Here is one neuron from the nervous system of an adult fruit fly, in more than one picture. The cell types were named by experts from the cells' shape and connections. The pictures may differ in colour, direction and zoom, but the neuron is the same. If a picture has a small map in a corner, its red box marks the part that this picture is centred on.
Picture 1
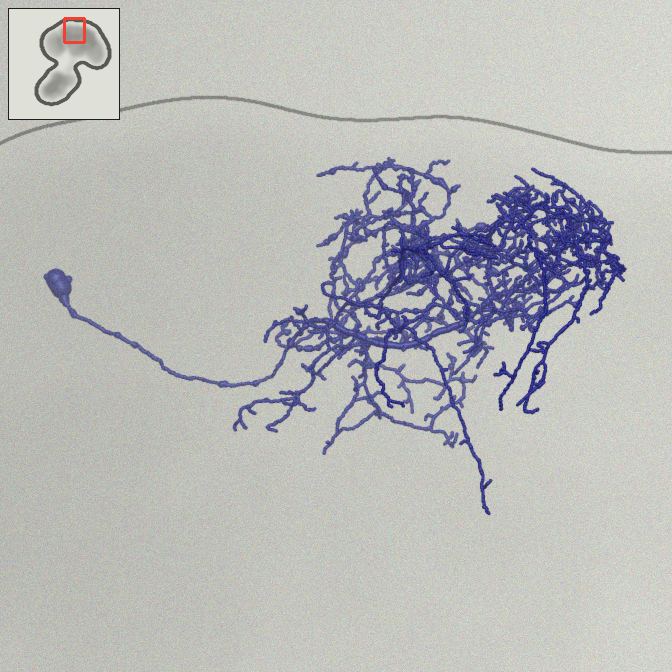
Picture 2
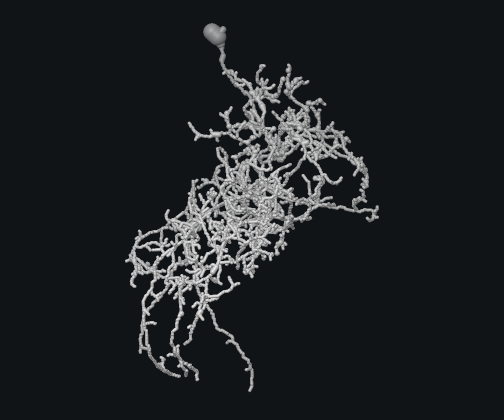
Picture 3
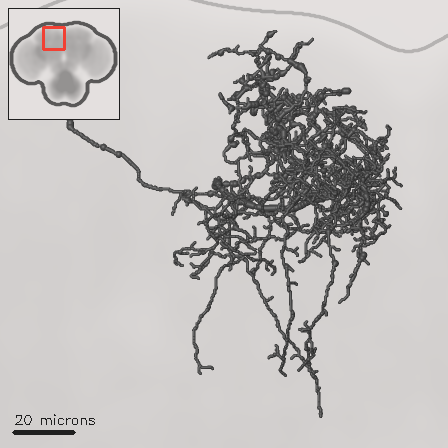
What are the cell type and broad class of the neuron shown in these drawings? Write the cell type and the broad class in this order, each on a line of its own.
SMP199
central-brain intrinsic neuron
